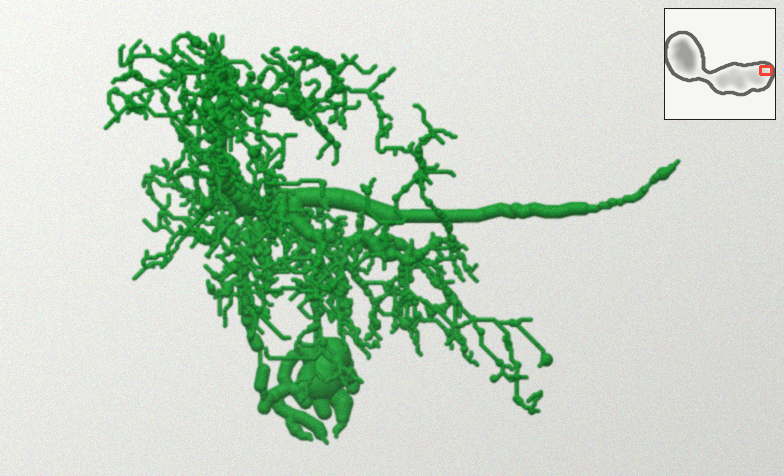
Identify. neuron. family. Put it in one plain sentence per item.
The family is MNad.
